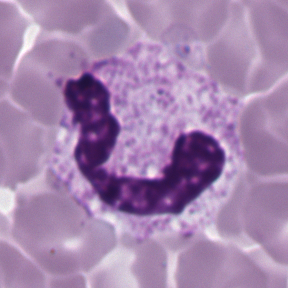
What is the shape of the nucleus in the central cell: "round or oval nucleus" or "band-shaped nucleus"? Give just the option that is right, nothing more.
Band-shaped nucleus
